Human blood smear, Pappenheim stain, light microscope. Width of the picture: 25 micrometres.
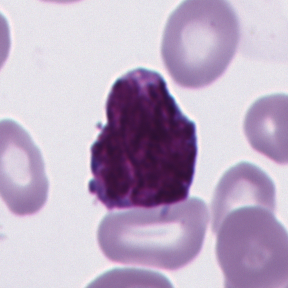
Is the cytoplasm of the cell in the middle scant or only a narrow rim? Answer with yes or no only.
Yes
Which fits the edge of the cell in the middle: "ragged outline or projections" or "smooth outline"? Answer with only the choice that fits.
Ragged outline or projections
